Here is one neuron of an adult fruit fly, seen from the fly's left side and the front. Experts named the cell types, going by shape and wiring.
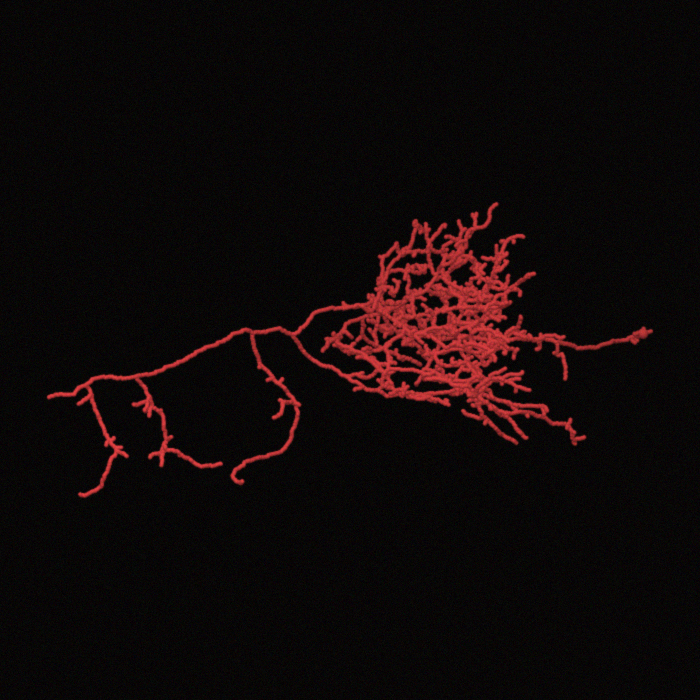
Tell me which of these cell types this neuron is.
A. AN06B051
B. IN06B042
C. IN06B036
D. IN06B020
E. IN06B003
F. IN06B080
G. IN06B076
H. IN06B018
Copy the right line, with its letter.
D. IN06B020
